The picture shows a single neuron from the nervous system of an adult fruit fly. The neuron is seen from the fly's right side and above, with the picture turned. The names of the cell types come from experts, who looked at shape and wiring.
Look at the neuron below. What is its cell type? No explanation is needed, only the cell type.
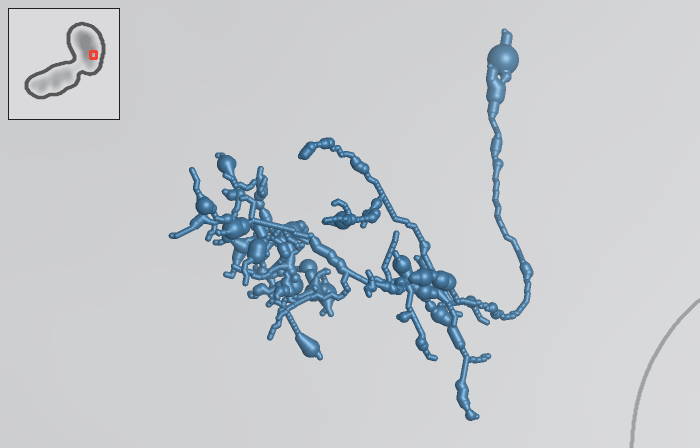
Dm10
